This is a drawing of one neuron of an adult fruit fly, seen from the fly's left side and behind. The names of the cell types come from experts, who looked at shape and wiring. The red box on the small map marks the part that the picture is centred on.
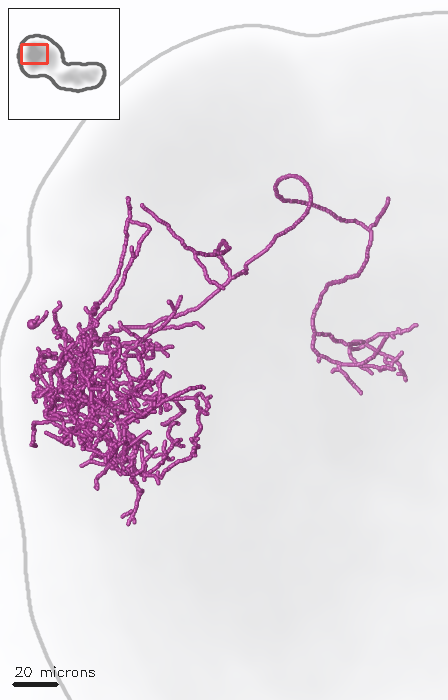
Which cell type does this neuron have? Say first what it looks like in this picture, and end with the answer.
The cell body is on the left of the picture. By the scale bar it is about 180 microns wide in this view. The picture shows dozens of branch ends. It is a central-brain intrinsic neuron. It is of cell type AVLP444.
